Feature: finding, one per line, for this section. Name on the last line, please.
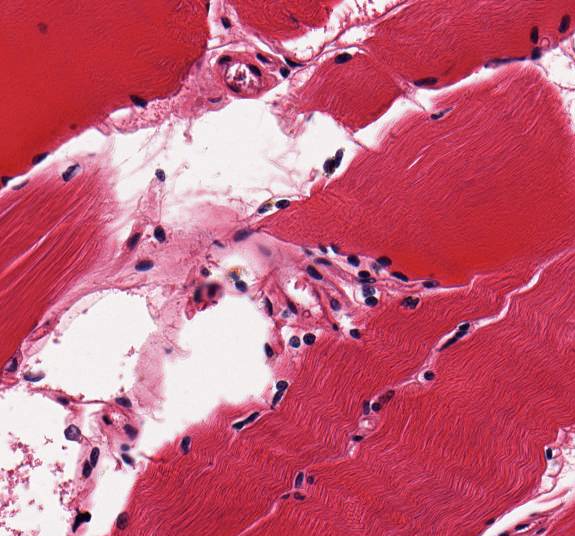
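Nuclei: flattened, dark, elongated, at fibre edges, not centres
Connective tissue: loose, pale pink, between fibres, mostly centre and left, scattered spindle-shaped nuclei
Epithelium: none anywhere in the field
Name: skeletal muscle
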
